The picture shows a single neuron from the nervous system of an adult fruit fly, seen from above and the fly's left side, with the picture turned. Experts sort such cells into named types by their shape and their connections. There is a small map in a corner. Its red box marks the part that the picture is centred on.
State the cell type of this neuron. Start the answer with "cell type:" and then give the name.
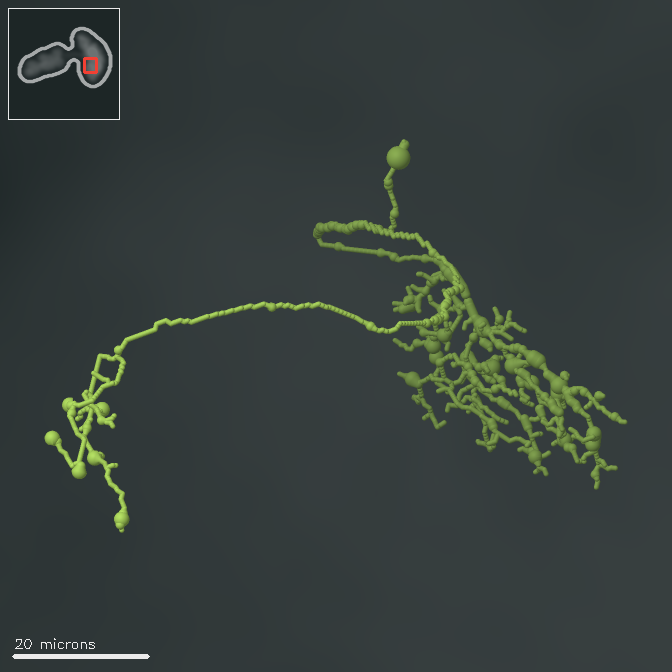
cell type: MeLo4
